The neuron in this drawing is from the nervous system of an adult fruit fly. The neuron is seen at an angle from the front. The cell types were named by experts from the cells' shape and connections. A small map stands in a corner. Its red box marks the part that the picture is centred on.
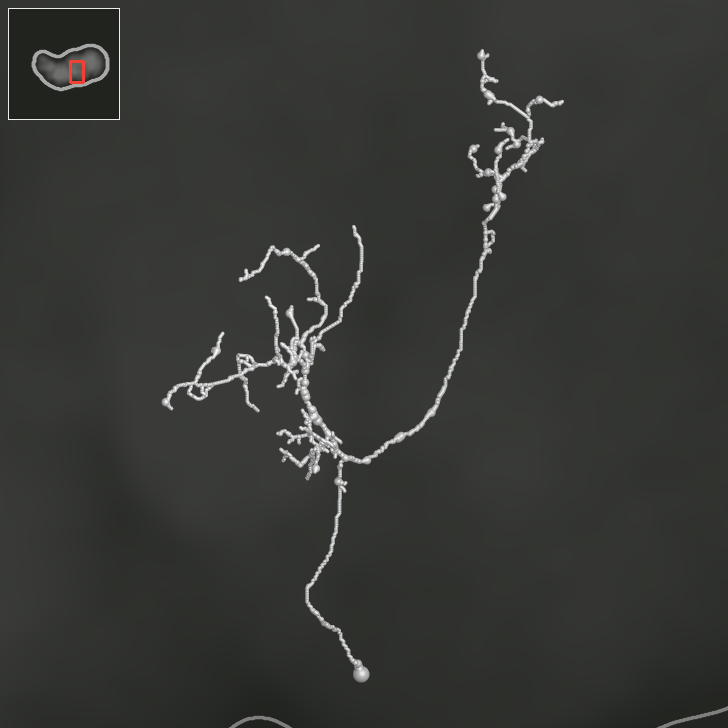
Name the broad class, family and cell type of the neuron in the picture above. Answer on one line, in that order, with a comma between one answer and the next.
central-brain intrinsic neuron, hemilineage LB3, GNG413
